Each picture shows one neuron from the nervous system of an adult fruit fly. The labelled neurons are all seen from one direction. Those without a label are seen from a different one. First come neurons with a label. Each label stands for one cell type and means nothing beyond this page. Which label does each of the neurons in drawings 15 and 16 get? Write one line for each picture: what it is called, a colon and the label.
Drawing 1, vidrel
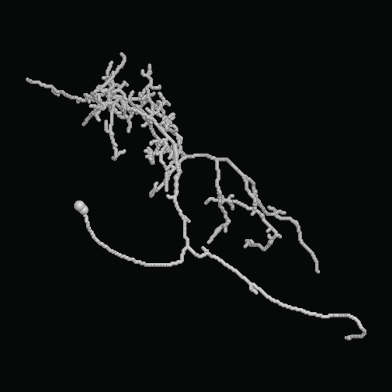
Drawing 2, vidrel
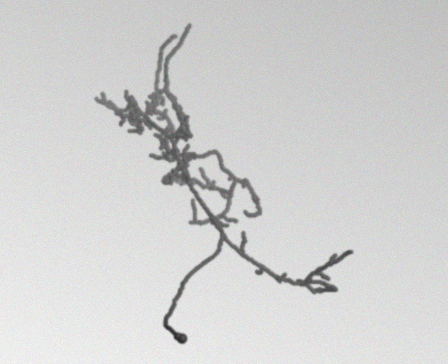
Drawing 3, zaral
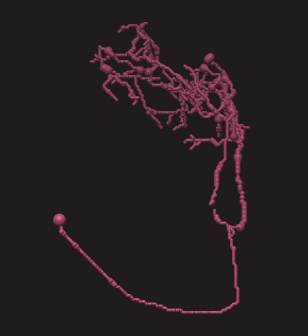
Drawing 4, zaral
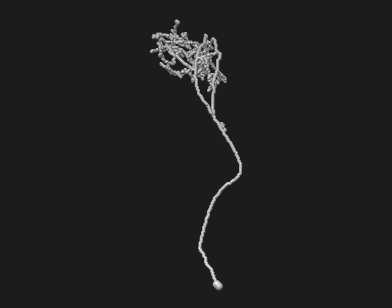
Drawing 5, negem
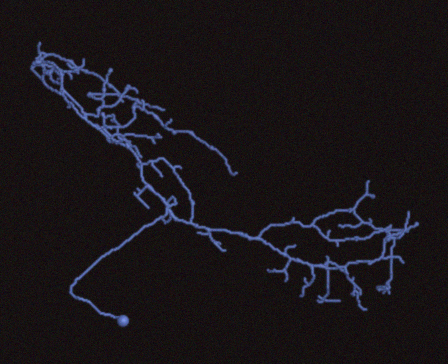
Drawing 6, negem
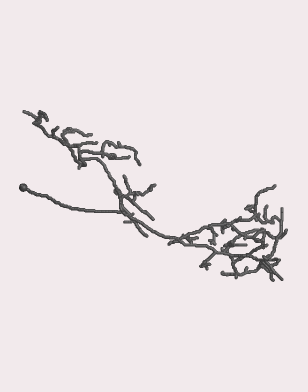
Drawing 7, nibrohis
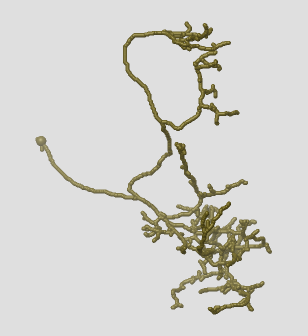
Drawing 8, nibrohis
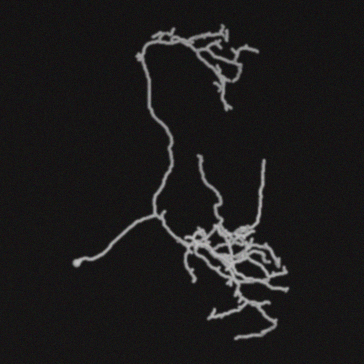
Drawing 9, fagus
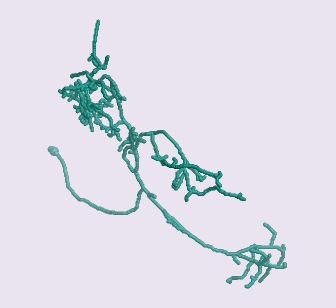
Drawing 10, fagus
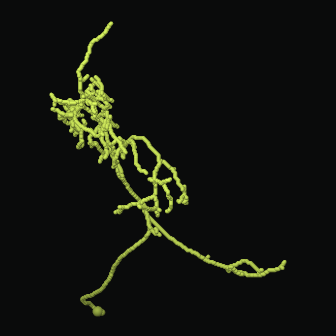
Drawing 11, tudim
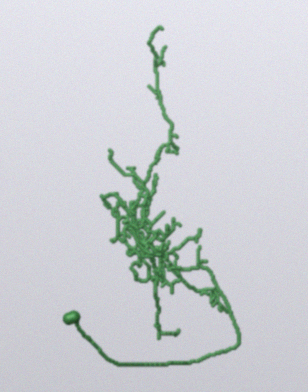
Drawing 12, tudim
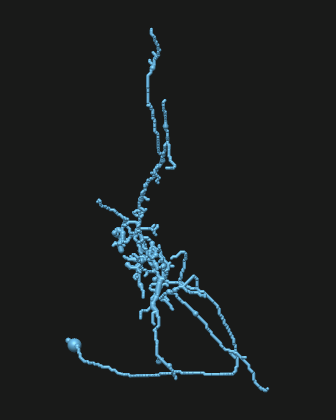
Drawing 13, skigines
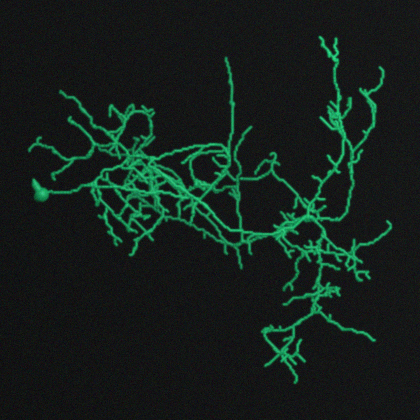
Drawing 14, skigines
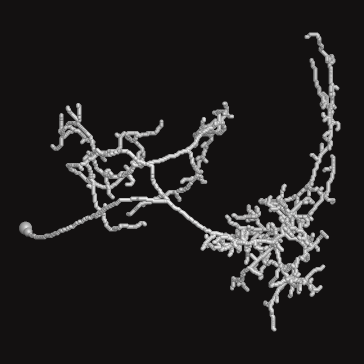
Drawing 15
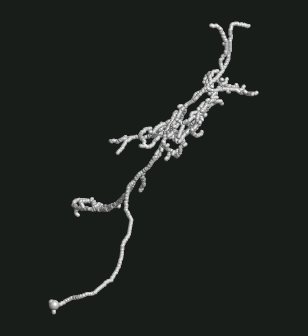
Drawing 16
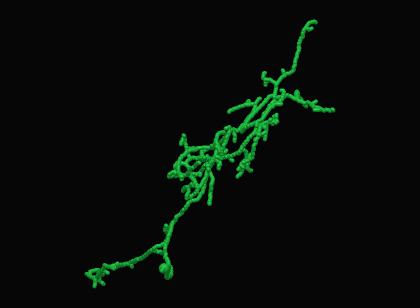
15: fagus
16: fagus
